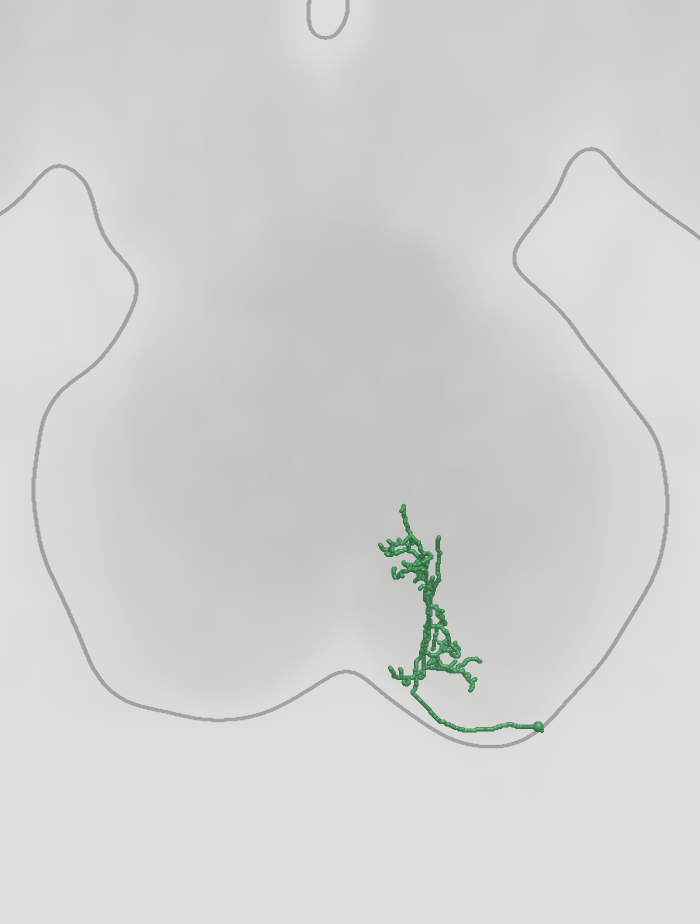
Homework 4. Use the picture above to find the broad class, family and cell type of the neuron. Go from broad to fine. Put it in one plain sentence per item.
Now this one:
A nerve-cord intrinsic neuron of hemilineage 01B, type IN01B095.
